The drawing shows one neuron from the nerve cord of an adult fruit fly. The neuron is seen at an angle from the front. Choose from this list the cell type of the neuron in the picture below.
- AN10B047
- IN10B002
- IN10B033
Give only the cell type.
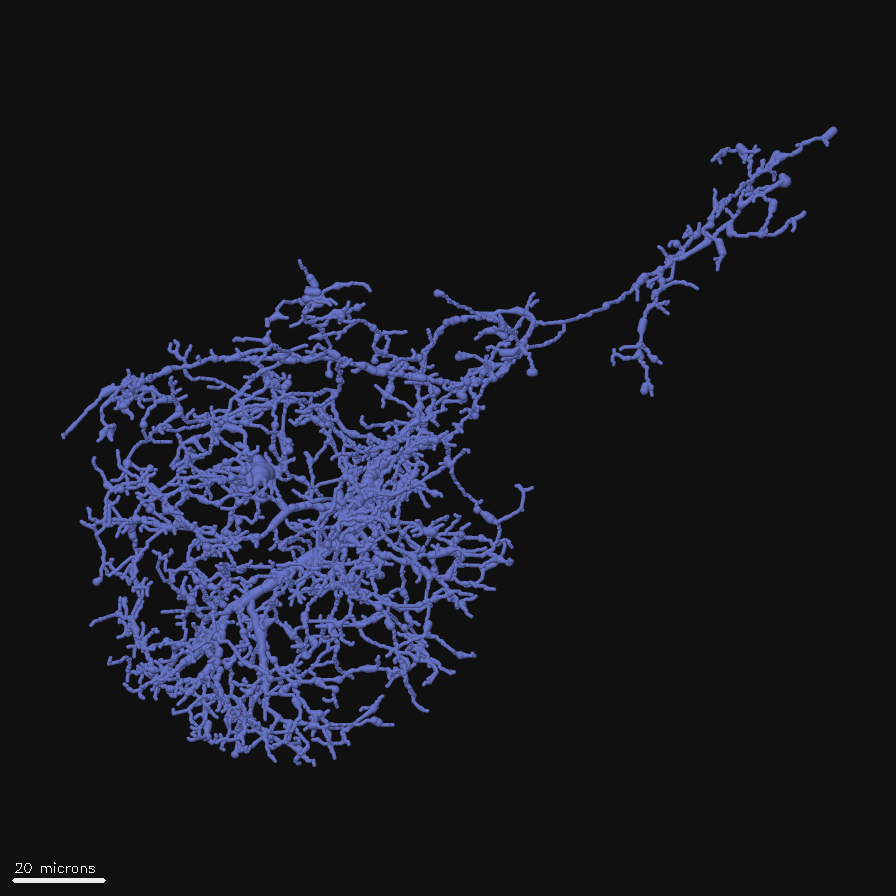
IN10B002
